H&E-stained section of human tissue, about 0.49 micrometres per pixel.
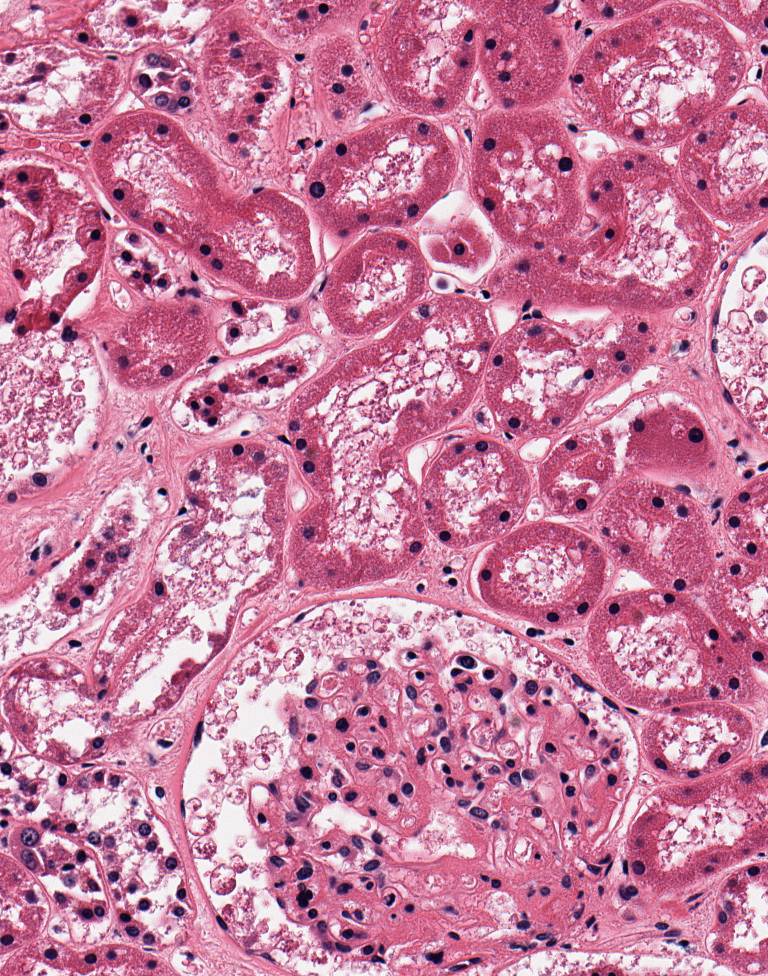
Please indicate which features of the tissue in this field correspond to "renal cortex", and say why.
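First, the layout: closely set tubules cut in cross and oblique section pack the field, which matches renal cortex.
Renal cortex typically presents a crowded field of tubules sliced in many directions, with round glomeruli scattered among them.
Second, glomeruli: a single one sits in the lower centre, which agrees. Third, the lining: most tubules have cuboidal cells with granular, strongly pink cytoplasm and a single round dark nucleus. Fourth, the lumens: most are filled with pale, frothy, vacuolated material rather than lying open. Fifth, the interstitium: it is scant, forming only thin pink strands, and that fits too.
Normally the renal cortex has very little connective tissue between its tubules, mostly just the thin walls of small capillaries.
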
